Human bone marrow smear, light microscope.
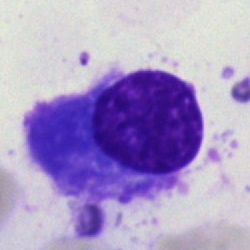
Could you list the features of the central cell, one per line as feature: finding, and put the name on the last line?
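Nucleus: off to the right side, it seems.
Chromatin: dark purple and clumped, paler patches between.
Cytoplasm: deep blue-purple, spreading out leftward.
Amount: plentiful, roughly as large an area as the nucleus.
Name: plasma cell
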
